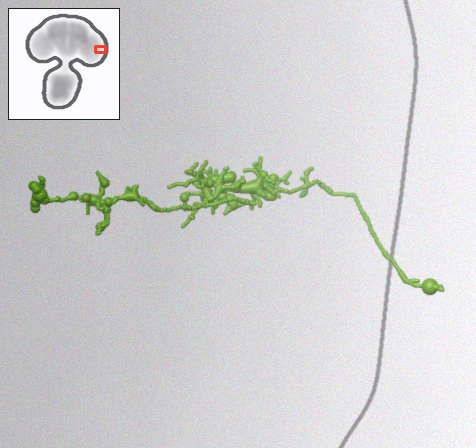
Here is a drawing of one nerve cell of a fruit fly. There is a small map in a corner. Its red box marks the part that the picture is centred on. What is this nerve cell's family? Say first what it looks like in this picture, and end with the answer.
The picture shows dozens of branch ends. As drawn here it is more than twice as wide as it is tall. Its broad class is optic-lobe intrinsic neuron. The family is Mi.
